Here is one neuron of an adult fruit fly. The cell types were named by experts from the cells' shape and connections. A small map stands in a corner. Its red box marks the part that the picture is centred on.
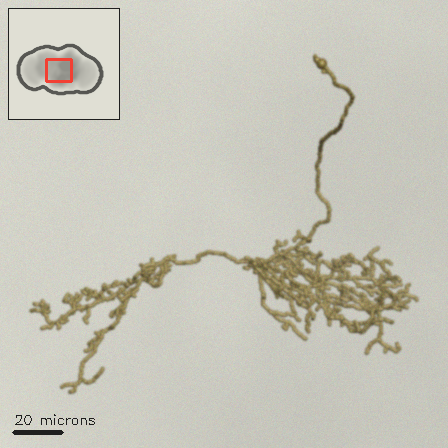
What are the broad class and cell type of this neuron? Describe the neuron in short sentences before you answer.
Its cell body lies at the upper right of the picture. By the scale bar it is about 160 microns wide in this view. The picture shows dozens of branch ends. This is a central-brain intrinsic neuron. It is of cell type LAL173.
